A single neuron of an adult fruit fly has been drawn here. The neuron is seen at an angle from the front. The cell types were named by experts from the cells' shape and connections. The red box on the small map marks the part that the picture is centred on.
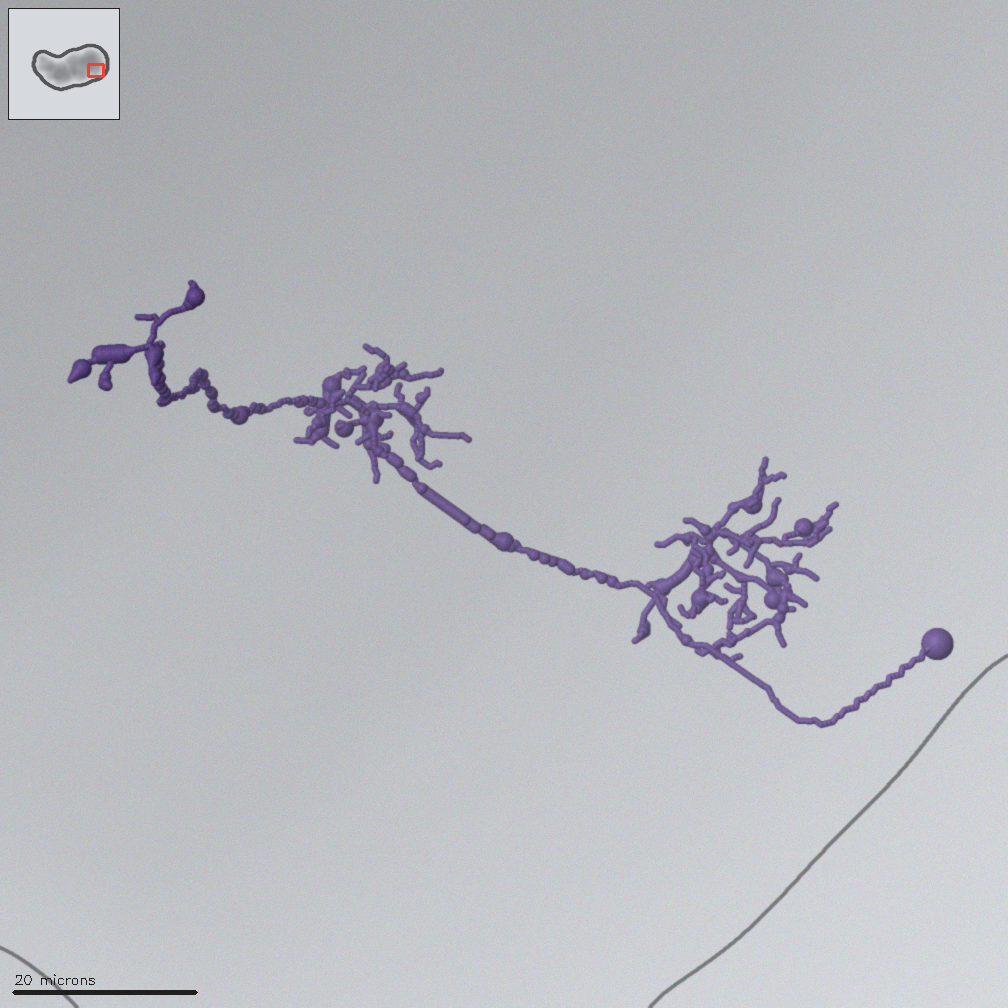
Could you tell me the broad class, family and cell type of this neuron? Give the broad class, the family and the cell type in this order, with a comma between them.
optic-lobe intrinsic neuron, Tm, Tm6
